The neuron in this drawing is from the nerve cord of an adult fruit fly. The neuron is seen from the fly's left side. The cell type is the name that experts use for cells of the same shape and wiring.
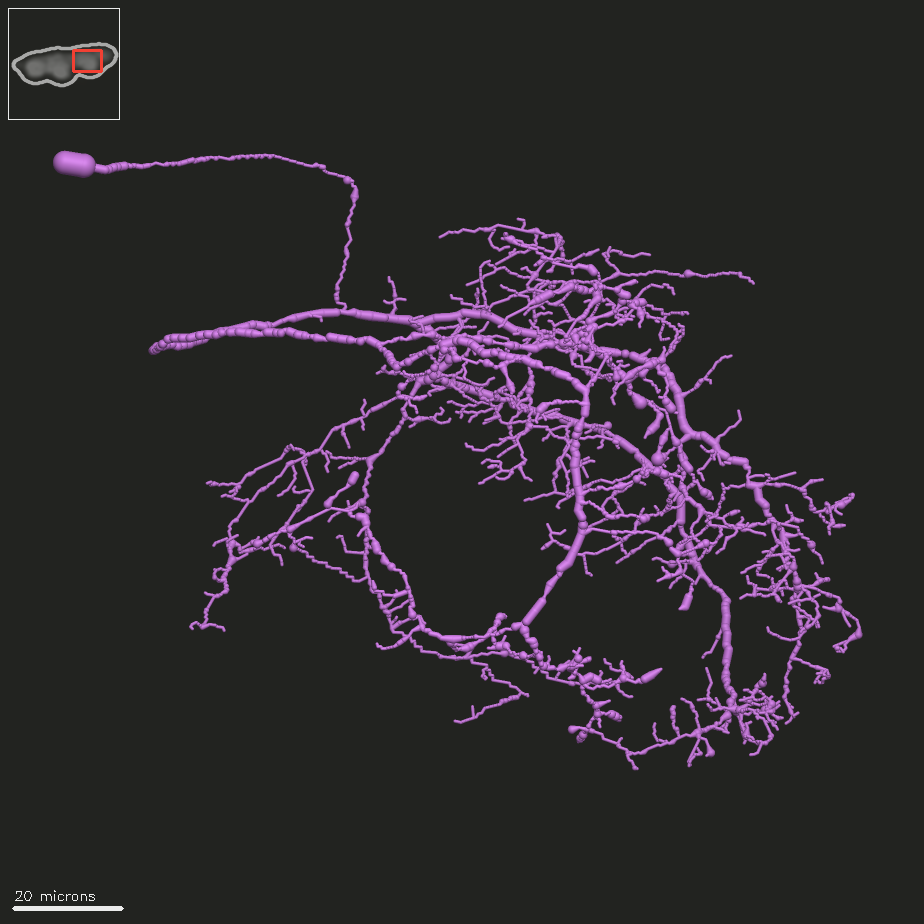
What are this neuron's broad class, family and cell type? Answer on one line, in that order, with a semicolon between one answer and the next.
nerve-cord intrinsic neuron; hemilineage 19B; IN19B027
